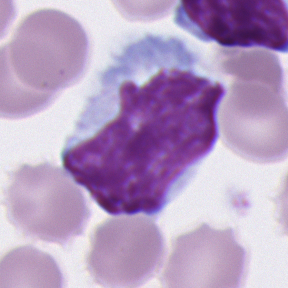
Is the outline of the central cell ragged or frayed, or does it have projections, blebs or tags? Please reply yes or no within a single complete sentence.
Yes, in outline this cell is rough rather than smooth and even.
